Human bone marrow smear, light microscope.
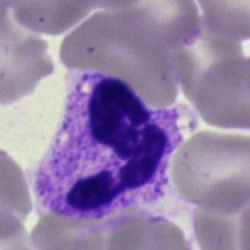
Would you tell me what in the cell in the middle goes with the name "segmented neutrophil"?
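Two features of the cell in the middle go with a segmented neutrophil. Its chromatin is dark purple and densely clumped, and fine purple-lilac granules fill its cytoplasm.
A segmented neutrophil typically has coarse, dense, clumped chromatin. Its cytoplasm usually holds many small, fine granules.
The cell outline is irregular and angular rather than round, and the cytoplasm is plentiful and pale lilac.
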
